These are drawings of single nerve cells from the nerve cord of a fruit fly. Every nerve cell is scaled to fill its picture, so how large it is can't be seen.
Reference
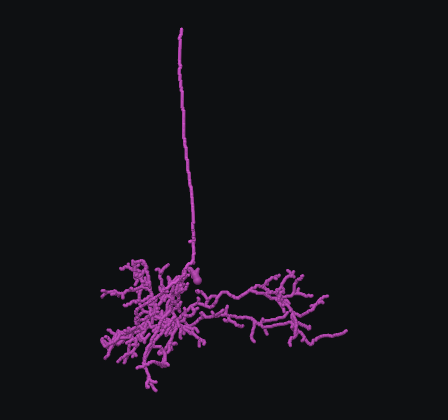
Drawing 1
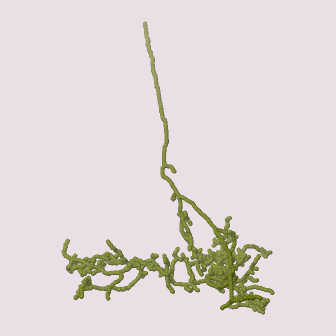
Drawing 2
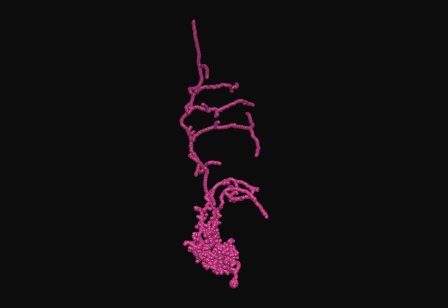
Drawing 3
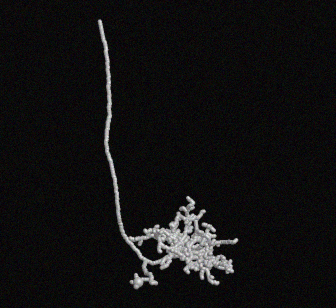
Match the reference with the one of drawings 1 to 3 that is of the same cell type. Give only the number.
1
